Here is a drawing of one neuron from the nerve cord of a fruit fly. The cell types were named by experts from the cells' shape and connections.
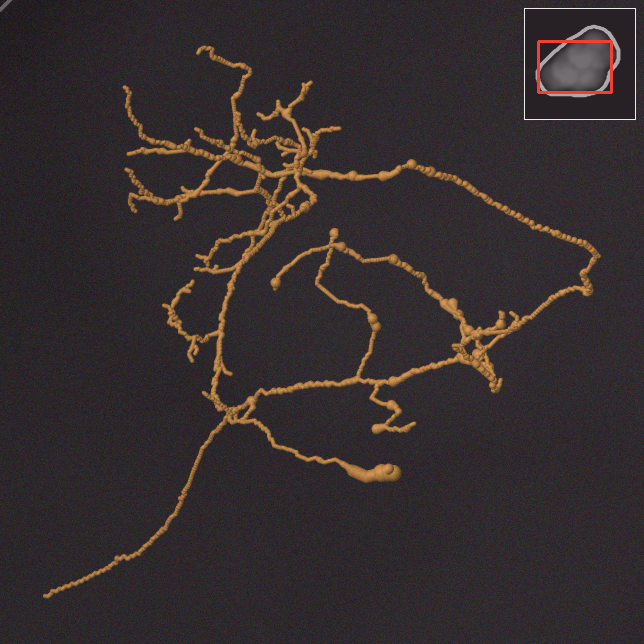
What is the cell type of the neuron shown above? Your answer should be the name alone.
AN07B085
